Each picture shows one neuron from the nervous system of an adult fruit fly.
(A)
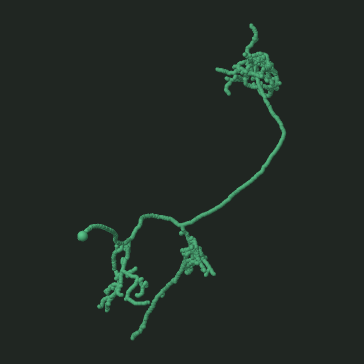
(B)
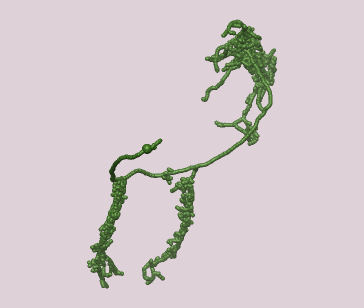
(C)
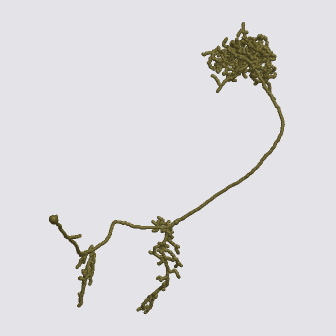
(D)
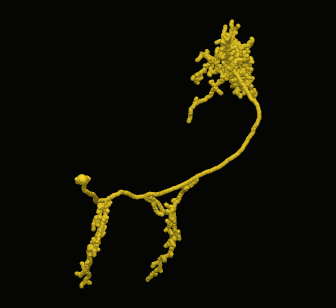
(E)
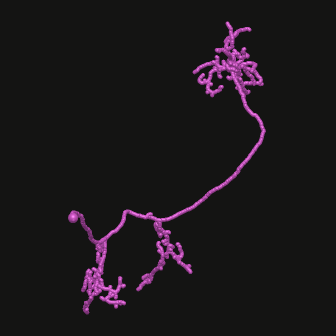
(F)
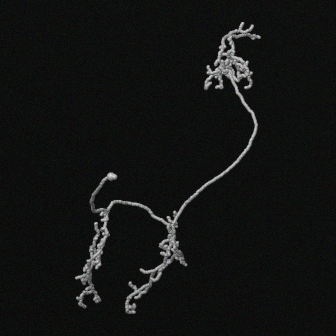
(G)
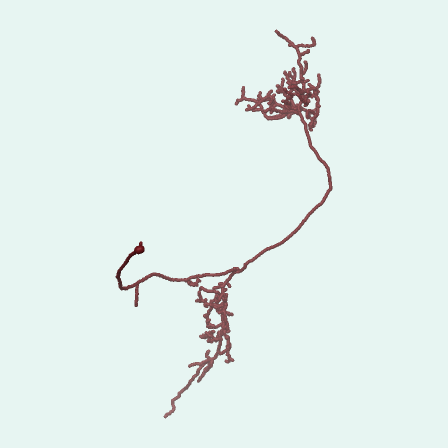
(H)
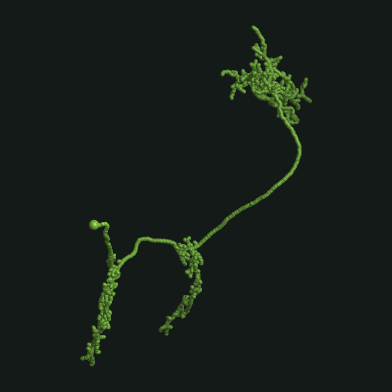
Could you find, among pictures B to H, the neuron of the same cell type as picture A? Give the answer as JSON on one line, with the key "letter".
{"letter": "E"}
